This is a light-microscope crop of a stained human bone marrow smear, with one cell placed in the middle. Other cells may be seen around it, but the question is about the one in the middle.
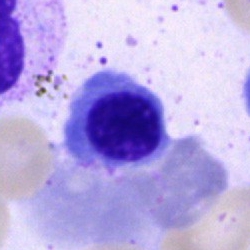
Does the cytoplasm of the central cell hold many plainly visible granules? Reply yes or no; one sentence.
No, within the cytoplasm of the cell there is no visible granule.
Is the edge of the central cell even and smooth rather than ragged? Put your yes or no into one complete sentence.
No, the outline of this cell is ragged or frayed, or it has projections, blebs or tags.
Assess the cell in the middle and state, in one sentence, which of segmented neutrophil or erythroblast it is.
At the center of the crop sits an erythroblast.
